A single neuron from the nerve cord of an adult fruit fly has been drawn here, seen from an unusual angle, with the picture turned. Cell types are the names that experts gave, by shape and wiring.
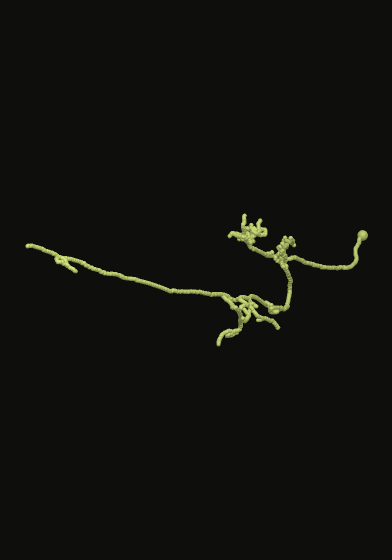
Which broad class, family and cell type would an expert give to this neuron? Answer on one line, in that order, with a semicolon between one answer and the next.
nerve-cord intrinsic neuron; hemilineage 06A; IN06A104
